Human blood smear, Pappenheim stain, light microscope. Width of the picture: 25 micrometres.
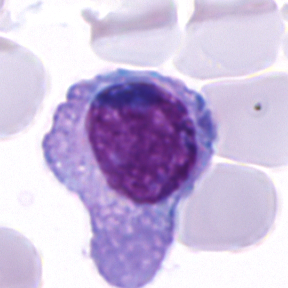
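Plasma cell, the cell in the middle. Looking at the left border first, the cytoplasm there is ruffled and scalloped rather than smooth. The nucleus is rounded to oval, about 11 by 9 micrometres, with no lobes or deep indentation, and it sits off-centre toward the upper right. As far as I can tell, the cytoplasm carries only a fine, faint speckling and no coarse granules.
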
